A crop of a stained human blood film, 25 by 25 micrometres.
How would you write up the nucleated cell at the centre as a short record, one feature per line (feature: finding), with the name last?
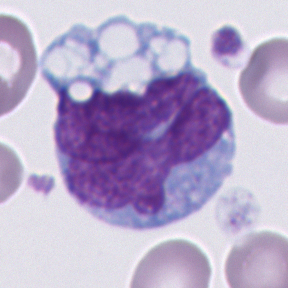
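Cytoplasm: pale greyish-blue
Vacuoles: numerous, clear, clustered in the upper part of the cell
Nucleus: large, irregular and folded
Outline: roughly round
Designation: monocyte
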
